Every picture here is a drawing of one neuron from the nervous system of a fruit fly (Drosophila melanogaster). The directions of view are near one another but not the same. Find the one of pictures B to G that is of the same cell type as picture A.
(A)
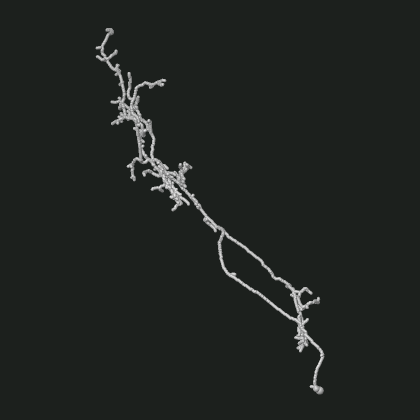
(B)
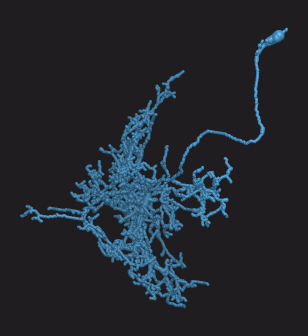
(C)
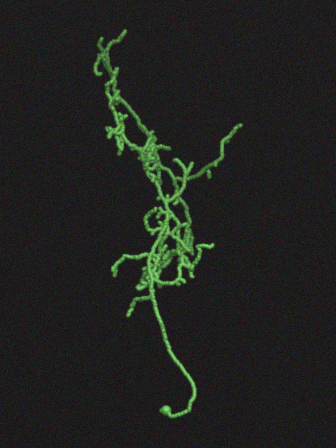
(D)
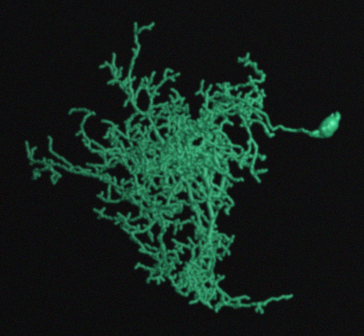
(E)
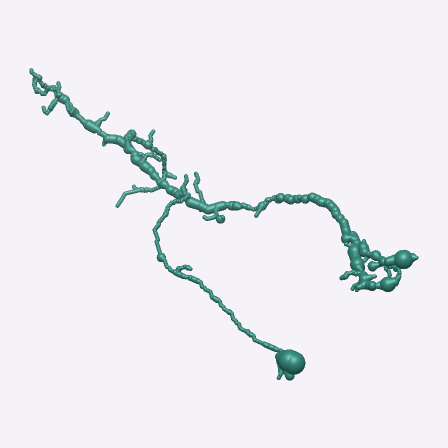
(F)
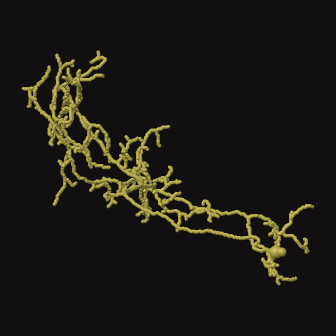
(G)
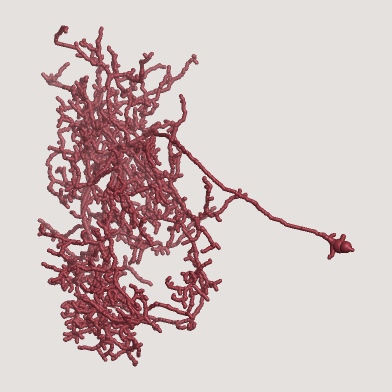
Picture F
